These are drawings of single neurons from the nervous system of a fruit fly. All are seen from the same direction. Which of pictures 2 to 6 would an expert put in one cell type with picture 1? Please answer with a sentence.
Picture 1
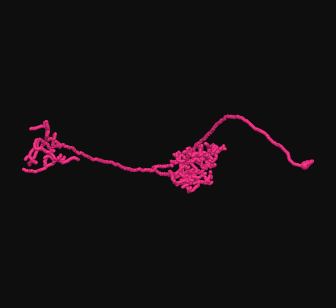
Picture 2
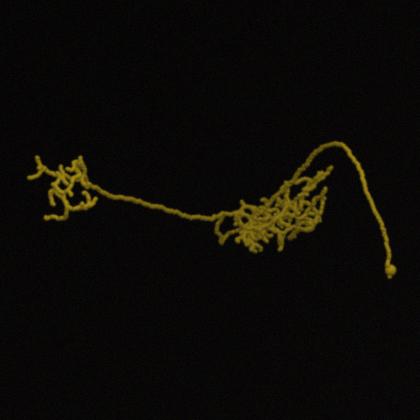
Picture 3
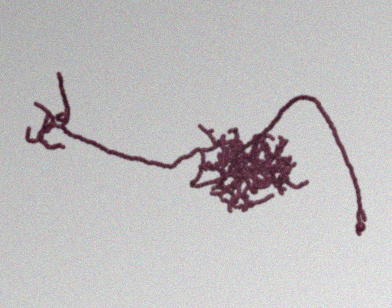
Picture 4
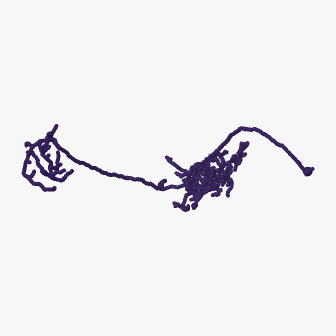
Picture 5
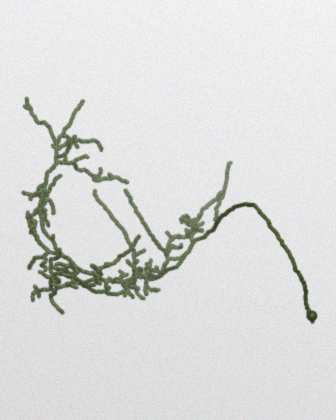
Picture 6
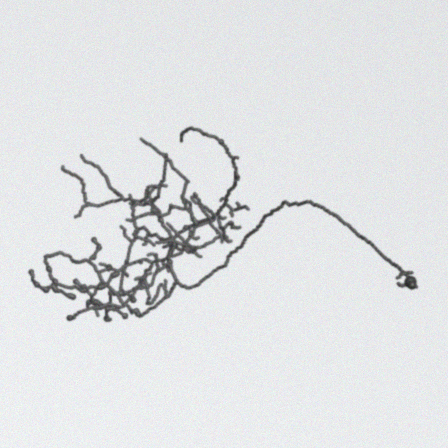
Picture 2, picture 3 and picture 4 are of the same cell type.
